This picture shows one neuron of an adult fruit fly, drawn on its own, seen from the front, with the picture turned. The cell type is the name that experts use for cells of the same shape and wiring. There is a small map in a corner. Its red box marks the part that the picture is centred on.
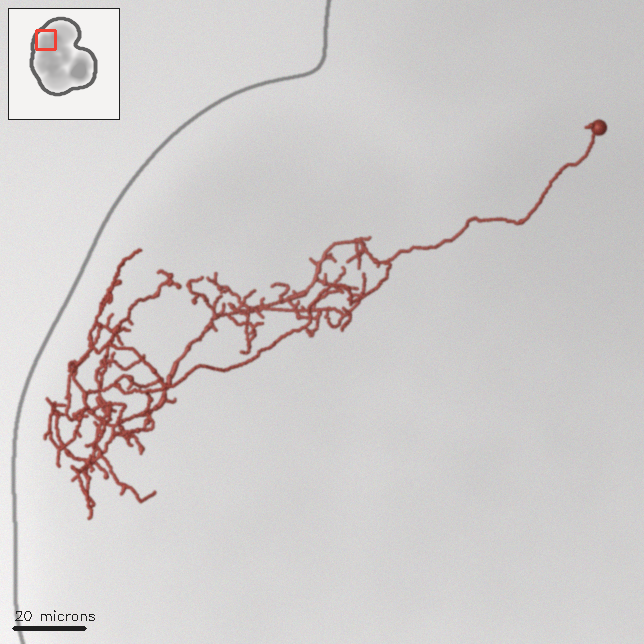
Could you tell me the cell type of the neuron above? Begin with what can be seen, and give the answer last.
The cell body can be seen at the upper right of the picture. From left to right in the picture it spans about 160 microns. The picture shows dozens of branch ends. Its broad class is central-brain intrinsic neuron. The cell type is SLP341_b.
